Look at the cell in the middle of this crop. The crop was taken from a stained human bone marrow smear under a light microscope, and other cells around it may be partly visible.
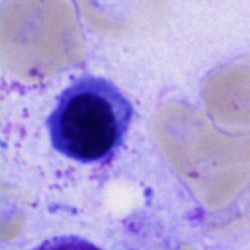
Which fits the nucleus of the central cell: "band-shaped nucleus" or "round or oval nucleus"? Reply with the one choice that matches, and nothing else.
Round or oval nucleus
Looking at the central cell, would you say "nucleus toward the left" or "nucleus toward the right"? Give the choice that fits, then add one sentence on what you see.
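Nucleus toward the left. The rim of cytoplasm is widest on the upper right side of the cell.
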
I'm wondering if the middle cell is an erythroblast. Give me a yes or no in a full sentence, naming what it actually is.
Yes, the central cell here is an erythroblast.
